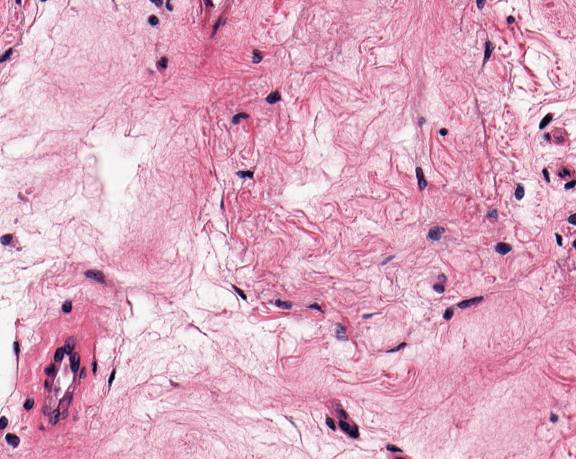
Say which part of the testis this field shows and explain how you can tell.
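Loose connective tissue of pink fibres throughout; no glands or other organised units. Collagen fibres thin, wavy, running haphazardly. Cells sparse; small nuclei widely spaced. Pale clear spaces between fibres, most marked upper left.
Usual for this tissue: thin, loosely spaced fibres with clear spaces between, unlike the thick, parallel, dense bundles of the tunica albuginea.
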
